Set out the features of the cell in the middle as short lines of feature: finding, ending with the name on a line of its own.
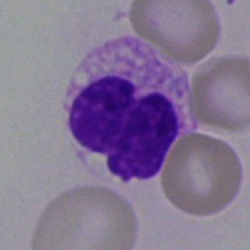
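Outline: roughly round
Chromatin: dark purple and dense
Cytoplasm: many purple granules
Vacuole: one, small and clear, in the cytoplasm to the upper left of the nucleus
Name: segmented neutrophil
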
